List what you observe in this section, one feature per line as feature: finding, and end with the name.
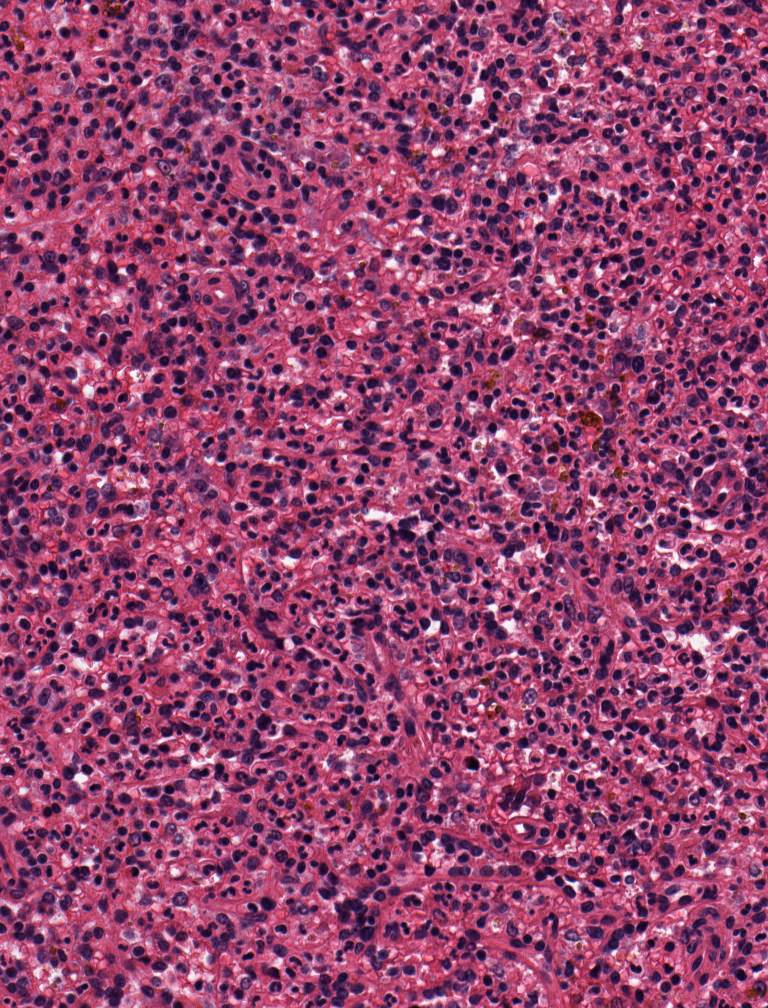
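Pattern: diffuse, evenly crowded cell sheet; no nodules or follicles
Nuclei: mostly small, round, dark; scant cytoplasm
Pigment: golden-brown granular clumps, chiefly right half
Fat: none seen
Name: spleen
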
